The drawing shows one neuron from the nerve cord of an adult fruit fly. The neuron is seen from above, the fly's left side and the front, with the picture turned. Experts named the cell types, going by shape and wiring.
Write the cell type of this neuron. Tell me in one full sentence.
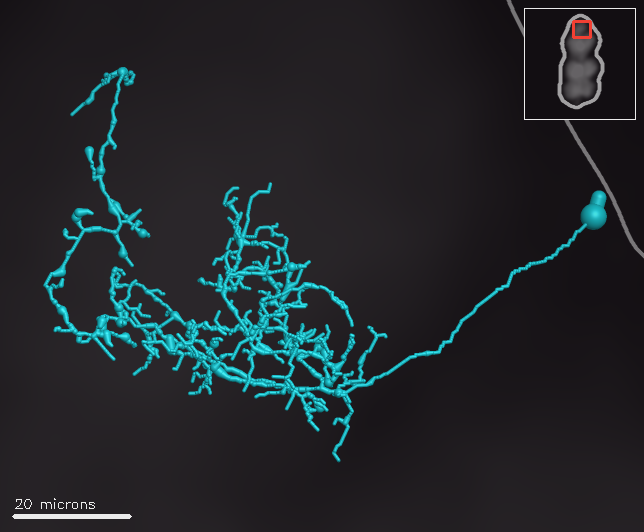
Regarding its cell type, the neuron is INXXX438.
